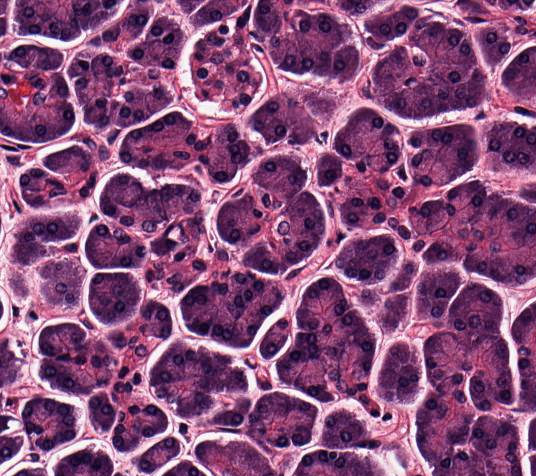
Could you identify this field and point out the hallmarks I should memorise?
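What you're looking at is exocrine pancreas. Notice how closely packed rounded, lobulated acini fill the whole field, separated by thin partitions.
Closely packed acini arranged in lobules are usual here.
Among the purple acini you won't find any pale mucous-type ones.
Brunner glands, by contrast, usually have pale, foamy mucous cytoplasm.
There are no fat cells either.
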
